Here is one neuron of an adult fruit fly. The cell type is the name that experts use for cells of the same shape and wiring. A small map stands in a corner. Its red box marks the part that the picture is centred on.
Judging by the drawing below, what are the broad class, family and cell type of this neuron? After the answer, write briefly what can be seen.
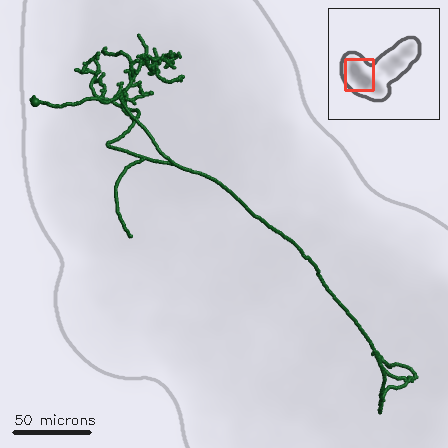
Its broad class is central-brain intrinsic neuron. The family is hemilineage VLPl2_posterior. It is of cell type LHAV2g2_a. It is in the brain and does not reach the nerve cord. The cell body can be seen at the upper left of the picture. From left to right in the picture it spans about 250 microns.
